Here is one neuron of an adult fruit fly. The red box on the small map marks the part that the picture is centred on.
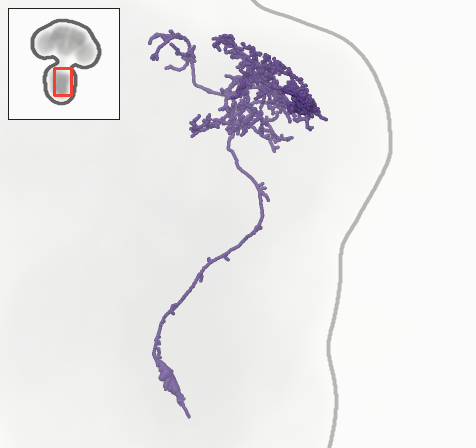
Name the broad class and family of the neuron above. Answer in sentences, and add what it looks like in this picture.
Its broad class is nerve-cord intrinsic neuron. Its family is hemilineage 06A. The picture shows dozens of branch ends. In this view it is taller than it is wide.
